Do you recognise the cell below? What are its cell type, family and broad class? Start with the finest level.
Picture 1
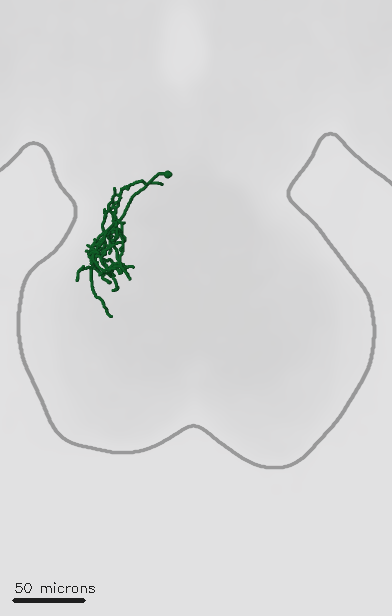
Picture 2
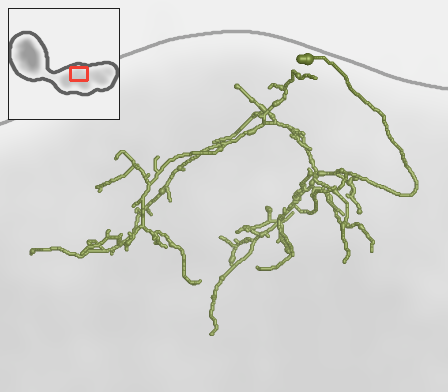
IN11B021_c; hemilineage 11B; nerve-cord intrinsic neuron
